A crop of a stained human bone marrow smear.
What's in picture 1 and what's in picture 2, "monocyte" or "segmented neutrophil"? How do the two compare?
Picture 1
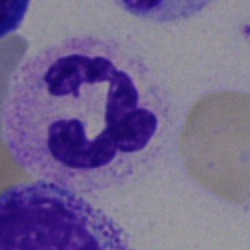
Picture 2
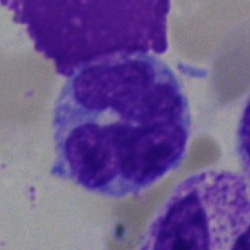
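Picture 1 is the segmented neutrophil; picture 2 is the monocyte. Both nuclei curve into a C-shape opening to the left. In picture 1, though, the band is pinched into several lobes.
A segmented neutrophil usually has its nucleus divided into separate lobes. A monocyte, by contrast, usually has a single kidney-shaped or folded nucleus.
Picture 2 shows one thick curved band, with a small pale gap of cytoplasm between its upper and lower parts. The cytoplasm differs too: abundant and pale pink in picture 1, pale blue-grey in picture 2.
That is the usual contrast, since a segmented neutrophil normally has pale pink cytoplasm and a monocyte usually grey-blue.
Picture 1 also has dark purple, coarsely clumped chromatin and fine pinkish-lilac granules scattered through its cytoplasm, while picture 2 lacks coarse dark granules.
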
